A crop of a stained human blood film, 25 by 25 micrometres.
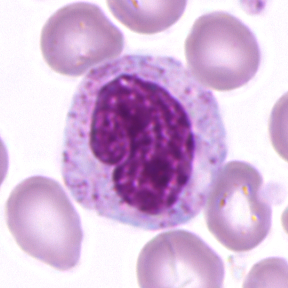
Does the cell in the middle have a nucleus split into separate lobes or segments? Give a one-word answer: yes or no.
No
